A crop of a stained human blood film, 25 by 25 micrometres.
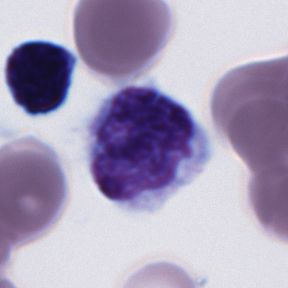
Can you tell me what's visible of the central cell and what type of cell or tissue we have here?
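The cell has an irregular outline with a ragged edge. Most of it is filled by the nucleus, a single lumpy mass that is not split into separate lobes. Its chromatin is coarse and clumped, with paler gaps between the clumps. This is a monocyte.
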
